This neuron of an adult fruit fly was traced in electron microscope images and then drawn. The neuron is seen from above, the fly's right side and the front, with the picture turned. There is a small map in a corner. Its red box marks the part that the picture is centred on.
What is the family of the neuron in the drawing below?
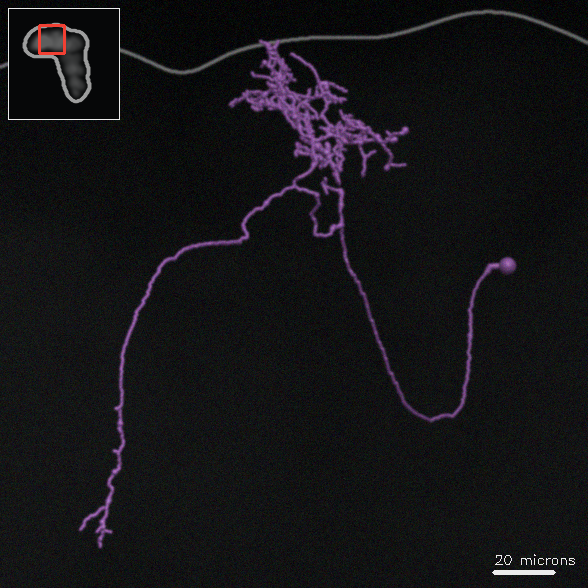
hemilineage LB5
